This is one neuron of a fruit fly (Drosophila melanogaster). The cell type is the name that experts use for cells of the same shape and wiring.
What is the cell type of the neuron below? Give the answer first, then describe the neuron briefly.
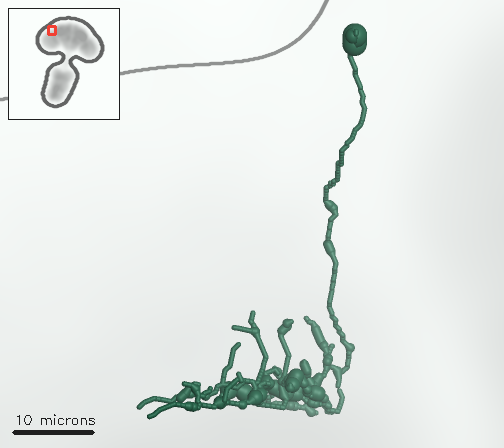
Its cell type is Dm-DRA2. Its broad class is optic-lobe intrinsic neuron. It lies in the brain. From top to bottom in the picture it spans about 50 microns.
